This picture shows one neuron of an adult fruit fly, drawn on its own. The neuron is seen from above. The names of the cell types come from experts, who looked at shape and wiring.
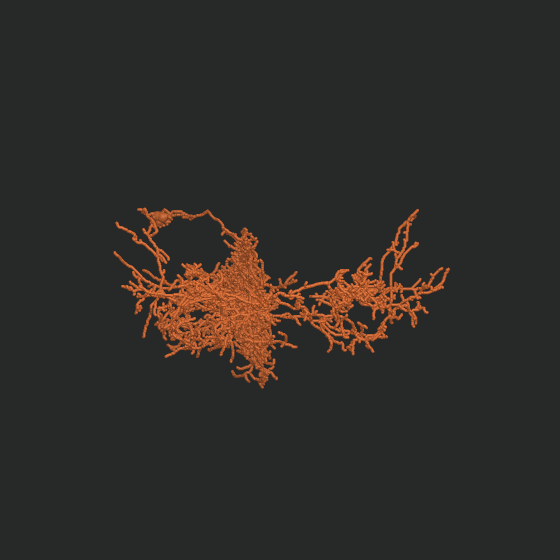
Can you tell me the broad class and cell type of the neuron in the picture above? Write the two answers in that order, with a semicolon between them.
central-brain intrinsic neuron; CL366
